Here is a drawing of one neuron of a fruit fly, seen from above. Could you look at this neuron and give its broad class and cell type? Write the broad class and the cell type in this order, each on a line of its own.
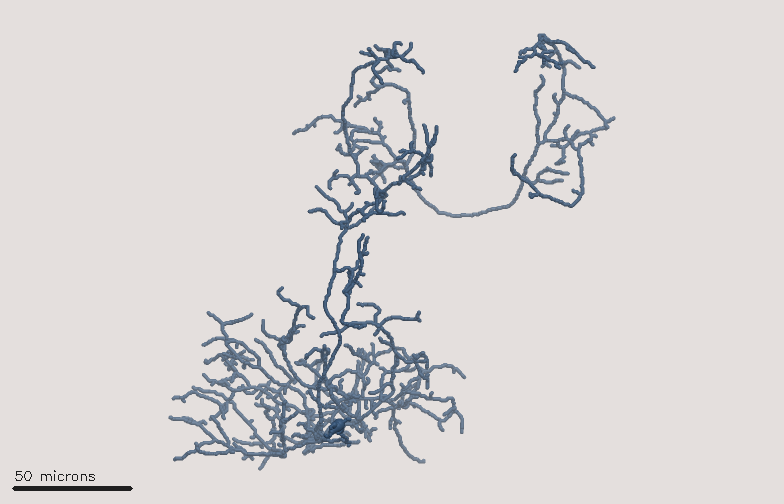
central-brain intrinsic neuron
IB017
